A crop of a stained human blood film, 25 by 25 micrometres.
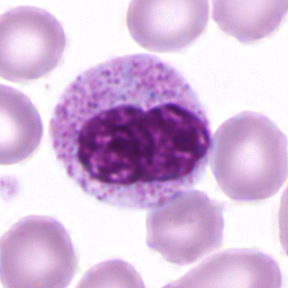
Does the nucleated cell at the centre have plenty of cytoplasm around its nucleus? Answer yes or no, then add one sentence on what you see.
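Yes. The cytoplasm is abundant and pale lilac.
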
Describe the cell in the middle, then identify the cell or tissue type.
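The cell is round, with a smooth edge. Its nucleus has two lobes, joined by a broad connection and lying side by side horizontally. The chromatin is dark purple and coarsely clumped. This is a band neutrophil.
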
